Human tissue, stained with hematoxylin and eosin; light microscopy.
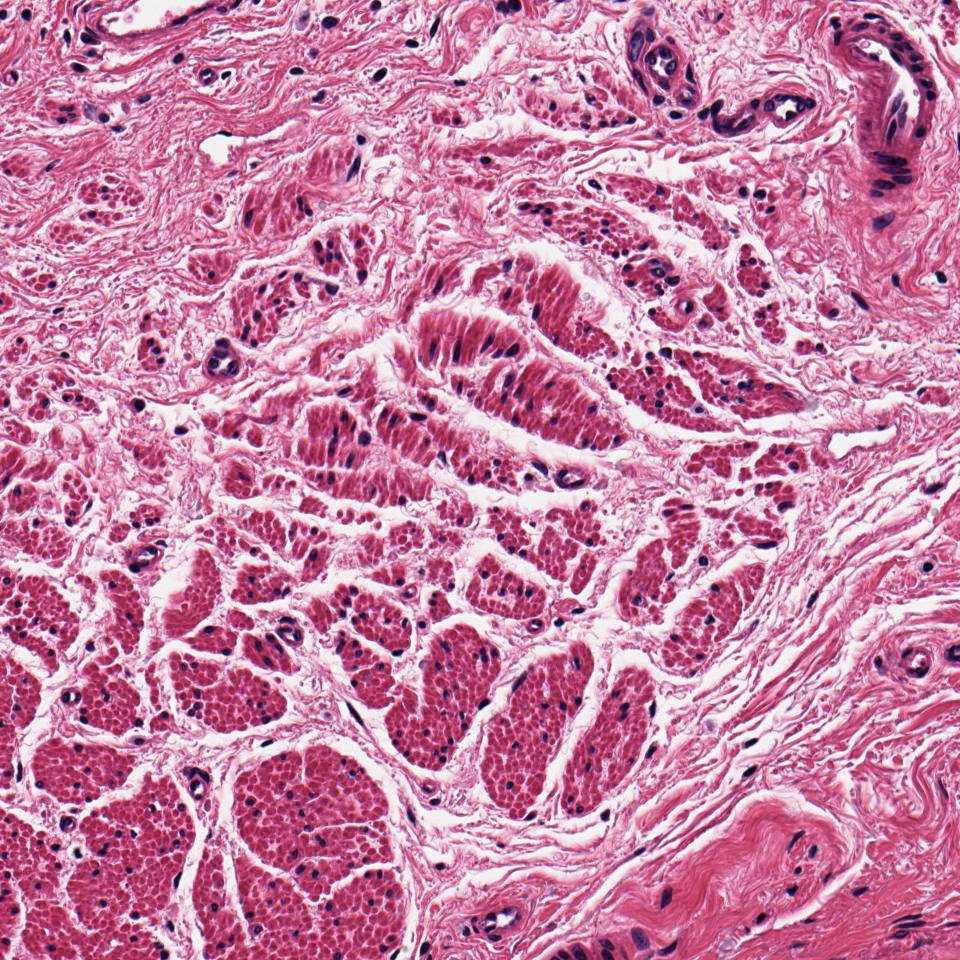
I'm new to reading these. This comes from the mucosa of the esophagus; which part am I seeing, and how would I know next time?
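Smooth muscle fills the left, centre and lower part, with fibrous connective tissue toward the upper left and right edges. At the lower left the bundles are cut across into packed rounded profiles; near the centre some run lengthwise or obliquely, nuclei in parallel rows.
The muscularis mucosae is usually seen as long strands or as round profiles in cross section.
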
